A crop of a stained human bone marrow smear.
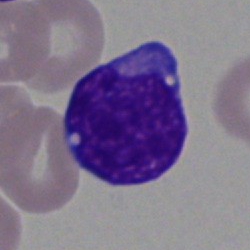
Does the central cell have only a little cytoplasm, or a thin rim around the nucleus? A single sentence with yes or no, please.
Yes, it is a narrow rim of cytoplasm that surrounds the nucleus.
